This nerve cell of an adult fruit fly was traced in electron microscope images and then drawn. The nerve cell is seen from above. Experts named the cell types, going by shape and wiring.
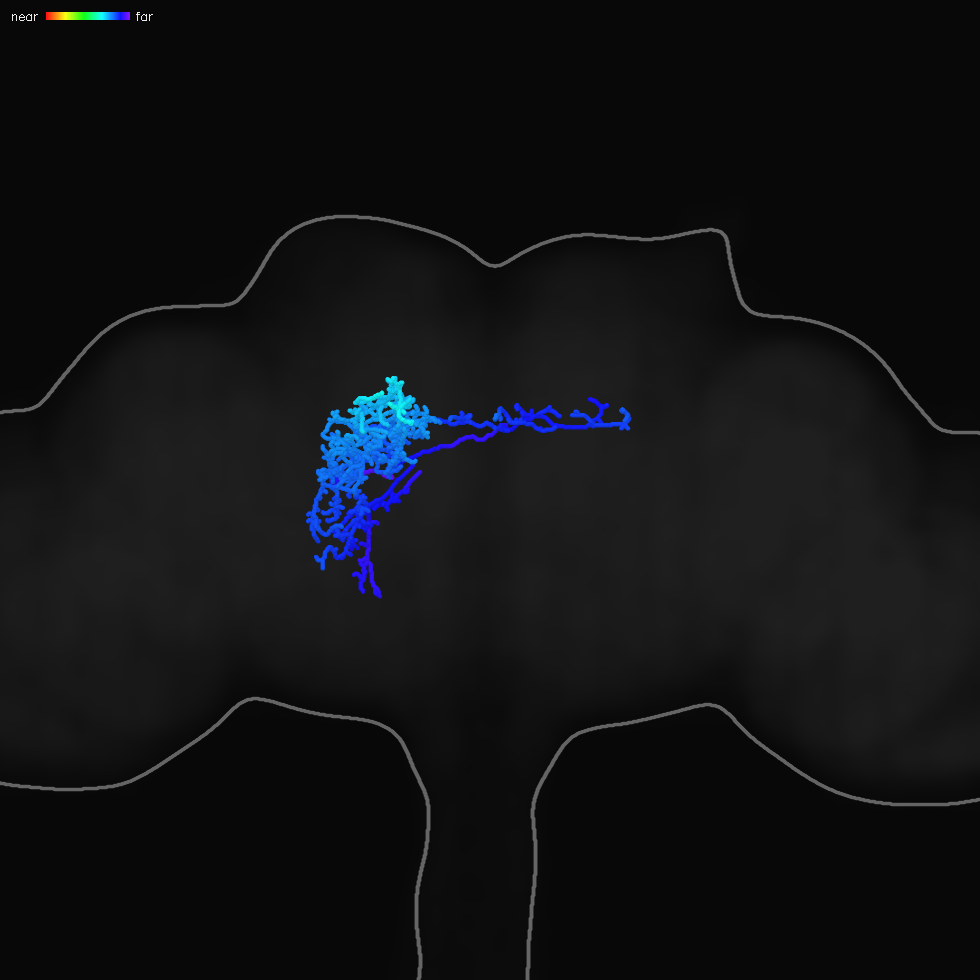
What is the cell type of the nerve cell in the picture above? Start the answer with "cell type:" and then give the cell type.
cell type: GNG538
